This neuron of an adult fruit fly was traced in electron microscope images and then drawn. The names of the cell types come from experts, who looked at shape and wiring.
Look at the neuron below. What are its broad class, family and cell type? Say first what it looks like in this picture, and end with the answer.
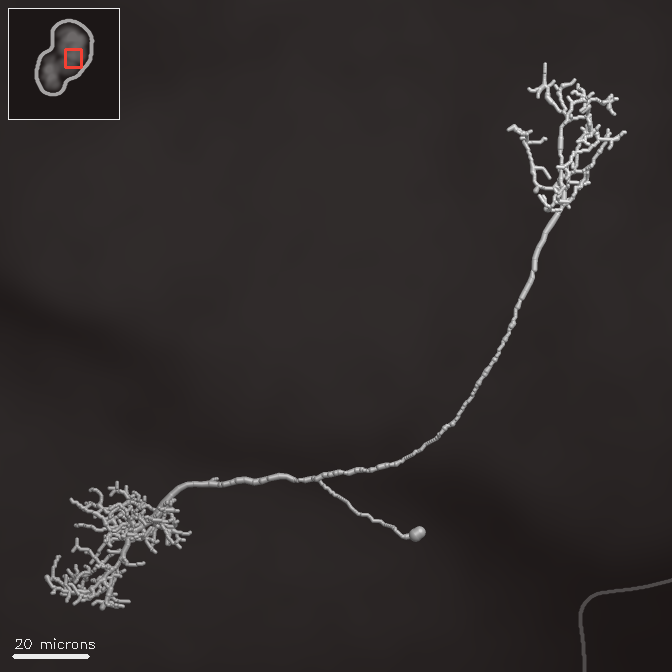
The cell body is at the bottom of the picture. From left to right in the picture it spans about 160 microns. Dozens of branch ends can be seen. Its broad class is visual projection neuron. Its family is hemilineage VPNd2. Its cell type is LC10d.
